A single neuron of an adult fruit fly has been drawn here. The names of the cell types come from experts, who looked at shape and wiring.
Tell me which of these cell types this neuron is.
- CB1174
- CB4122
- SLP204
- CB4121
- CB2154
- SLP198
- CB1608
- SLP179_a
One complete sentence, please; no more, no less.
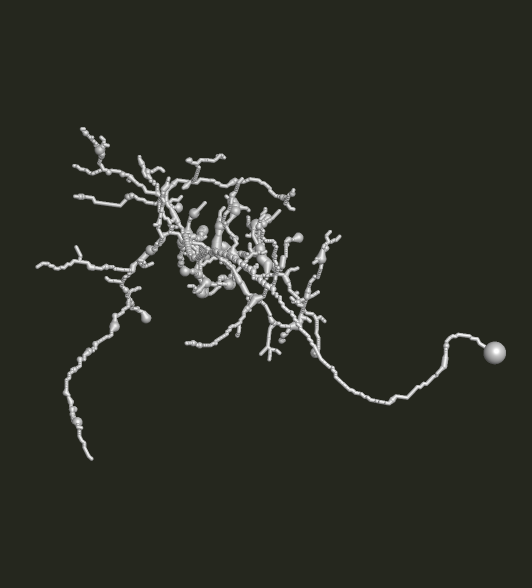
It is to cell type SLP198 that the neuron belongs.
